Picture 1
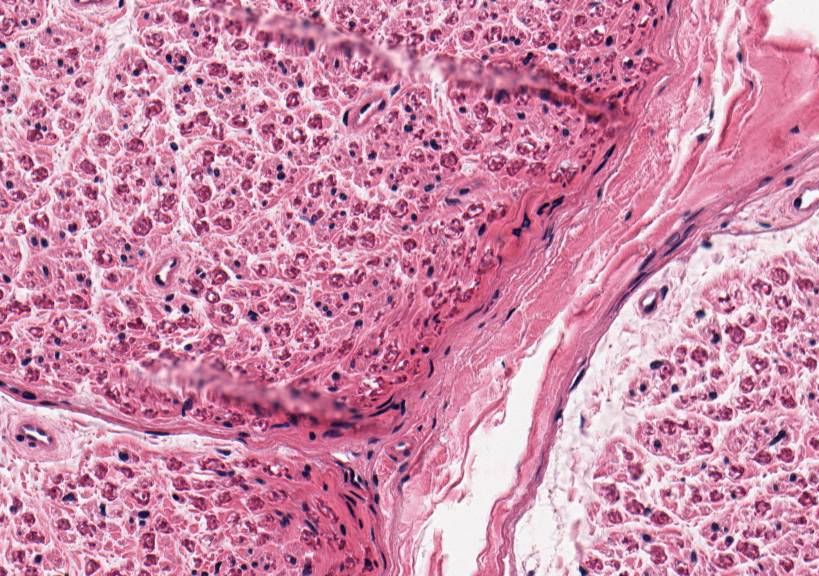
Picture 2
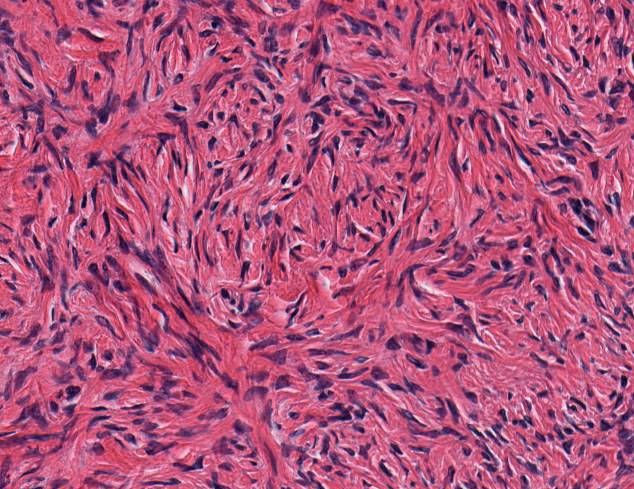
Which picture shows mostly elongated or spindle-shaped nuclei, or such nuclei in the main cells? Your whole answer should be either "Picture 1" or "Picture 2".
Picture 2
